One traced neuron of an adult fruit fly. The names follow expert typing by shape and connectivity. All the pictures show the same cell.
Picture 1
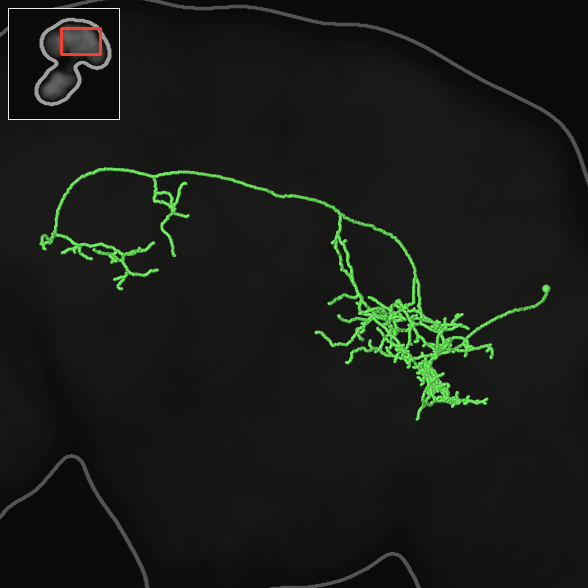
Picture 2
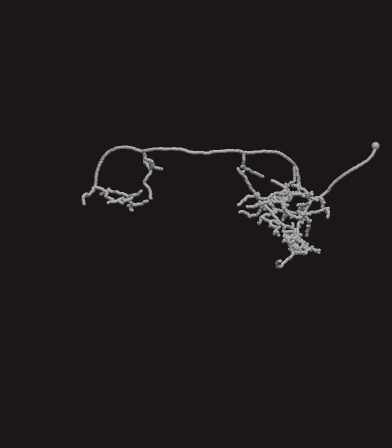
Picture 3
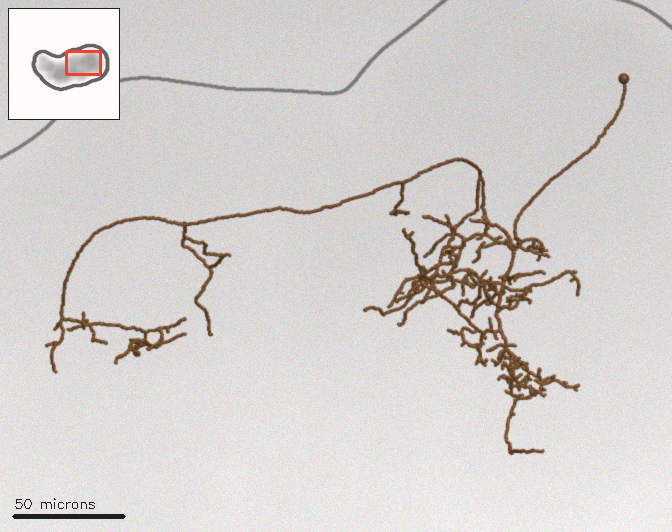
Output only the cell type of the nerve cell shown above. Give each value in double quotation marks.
"PLP150"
